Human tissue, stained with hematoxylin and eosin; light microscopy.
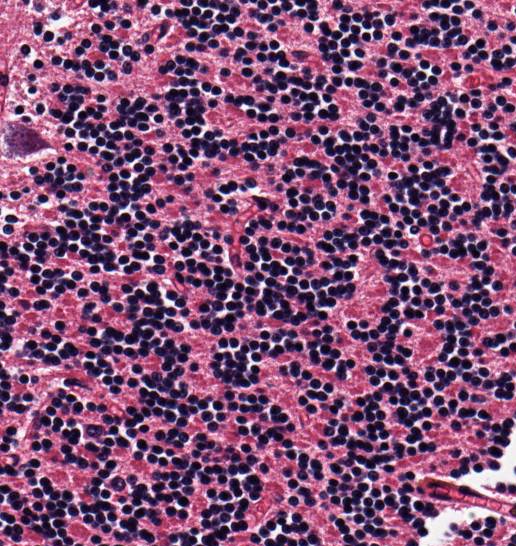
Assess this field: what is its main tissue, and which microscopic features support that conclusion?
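You are looking at the granular layer of the cerebellum. Notice how crowded the small cells are, with almost no cytoplasm visible around their nuclei.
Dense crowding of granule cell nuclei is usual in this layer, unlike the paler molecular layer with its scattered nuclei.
Between the clusters of nuclei lie irregular pink, cell-poor islands of fibrillary material.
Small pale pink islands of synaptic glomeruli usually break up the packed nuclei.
There is no epithelium or glandular structure anywhere in the field.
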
